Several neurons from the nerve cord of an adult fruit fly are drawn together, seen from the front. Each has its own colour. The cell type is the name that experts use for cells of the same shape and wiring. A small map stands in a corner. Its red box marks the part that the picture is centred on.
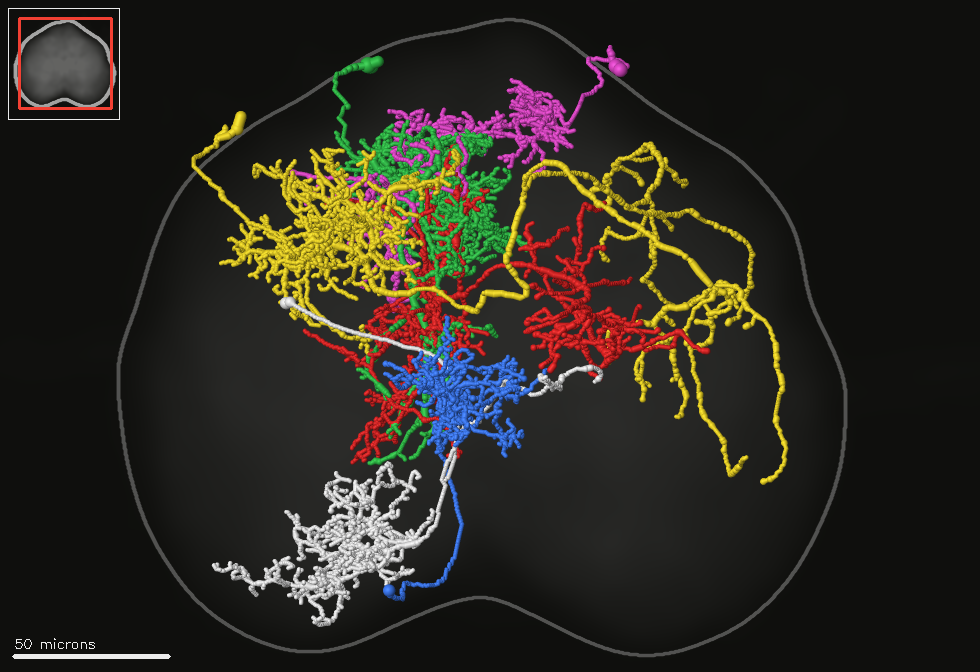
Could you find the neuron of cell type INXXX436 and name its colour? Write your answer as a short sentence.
The colour is magenta.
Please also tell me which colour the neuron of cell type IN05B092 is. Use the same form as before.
The colour is blue.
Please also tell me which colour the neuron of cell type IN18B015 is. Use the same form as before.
The colour is yellow.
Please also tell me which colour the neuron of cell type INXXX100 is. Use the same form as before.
The colour is green.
